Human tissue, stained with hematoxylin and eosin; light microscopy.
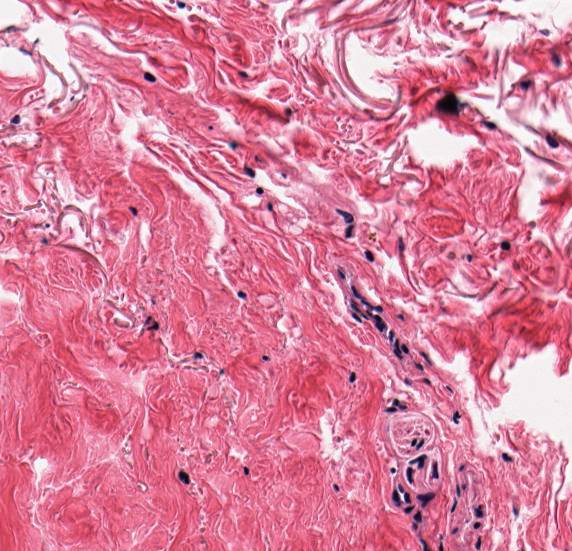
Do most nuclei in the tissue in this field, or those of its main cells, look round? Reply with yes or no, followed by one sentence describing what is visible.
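No. The scattered nuclei are small, dark and mostly elongated, with little visible cytoplasm.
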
